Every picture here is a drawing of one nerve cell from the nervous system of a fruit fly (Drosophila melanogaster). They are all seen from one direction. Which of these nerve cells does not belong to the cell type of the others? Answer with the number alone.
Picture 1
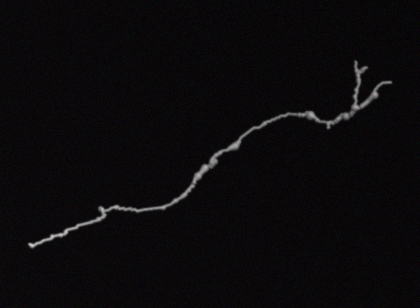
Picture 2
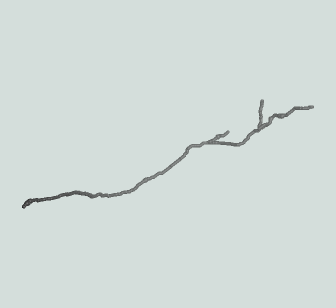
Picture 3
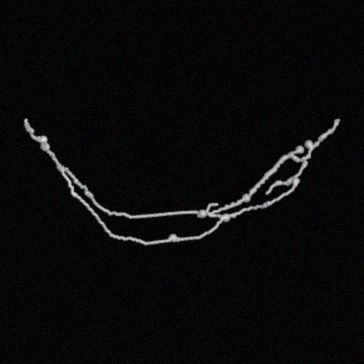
3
